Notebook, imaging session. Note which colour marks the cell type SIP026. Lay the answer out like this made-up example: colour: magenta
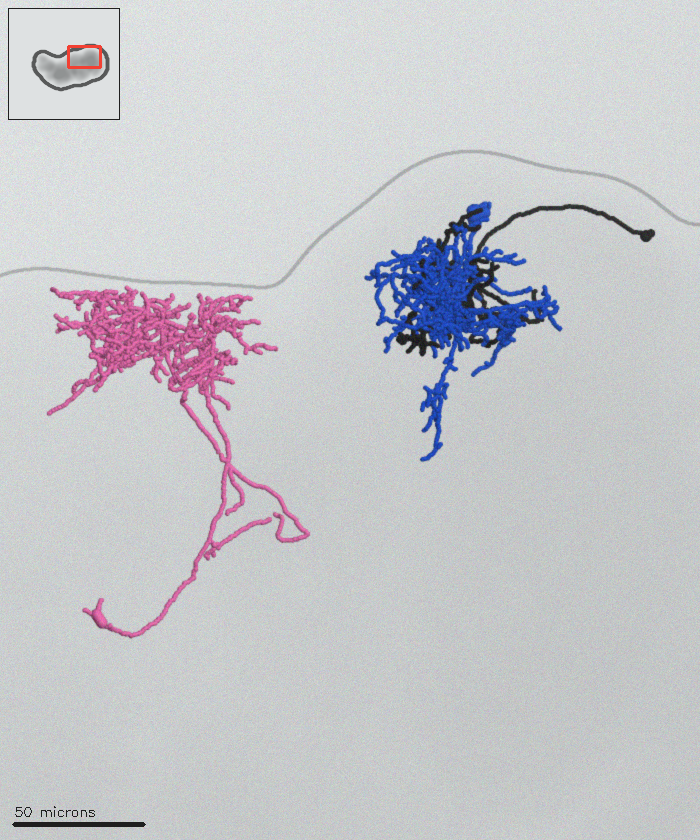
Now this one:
colour: pink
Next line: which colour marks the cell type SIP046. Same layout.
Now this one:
colour: blue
